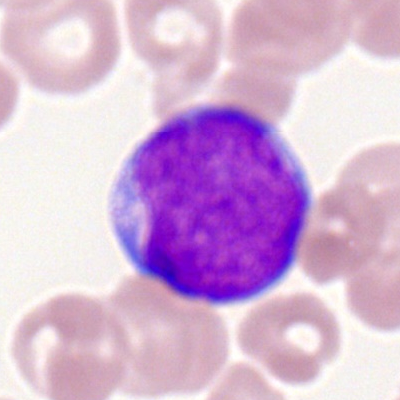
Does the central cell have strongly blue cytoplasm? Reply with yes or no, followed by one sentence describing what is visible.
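Yes. The cytoplasm stains blue.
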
